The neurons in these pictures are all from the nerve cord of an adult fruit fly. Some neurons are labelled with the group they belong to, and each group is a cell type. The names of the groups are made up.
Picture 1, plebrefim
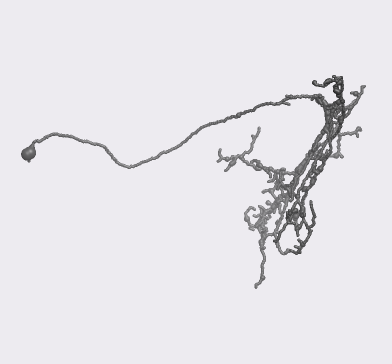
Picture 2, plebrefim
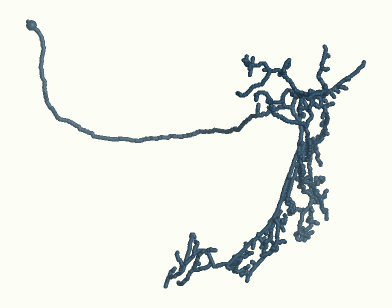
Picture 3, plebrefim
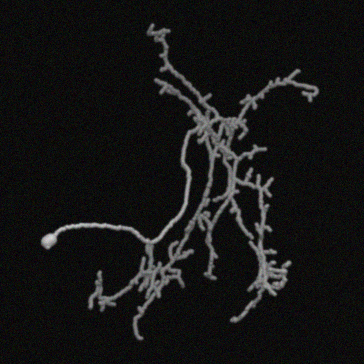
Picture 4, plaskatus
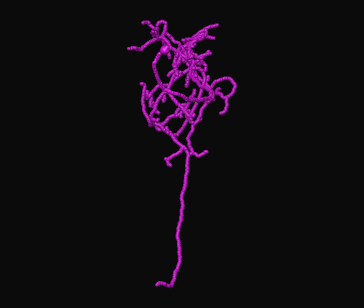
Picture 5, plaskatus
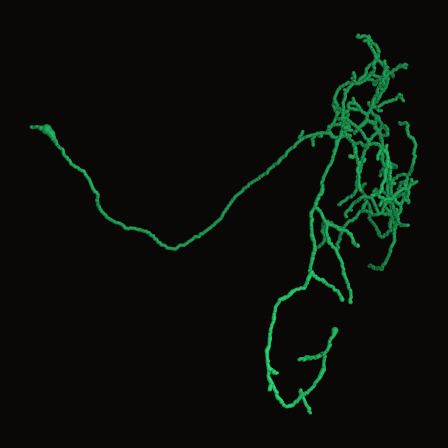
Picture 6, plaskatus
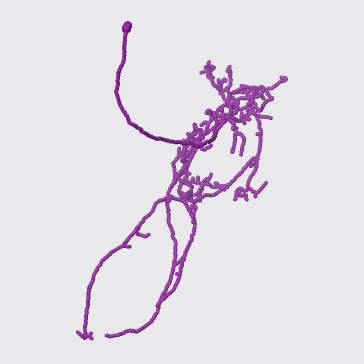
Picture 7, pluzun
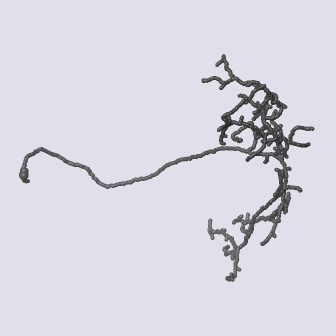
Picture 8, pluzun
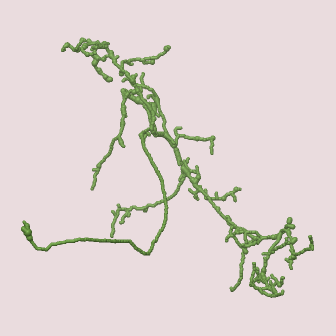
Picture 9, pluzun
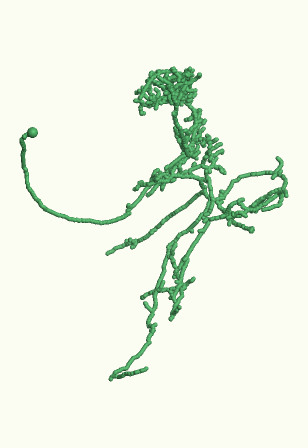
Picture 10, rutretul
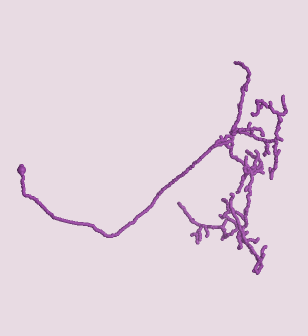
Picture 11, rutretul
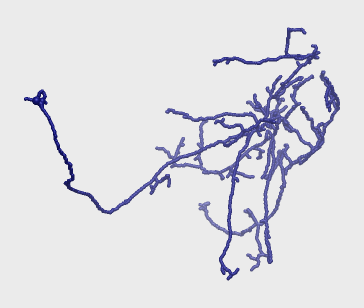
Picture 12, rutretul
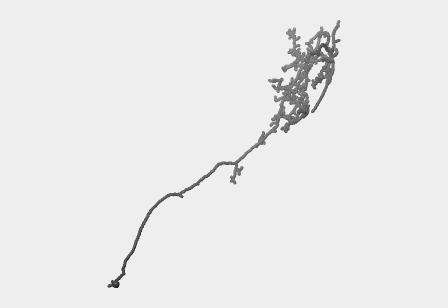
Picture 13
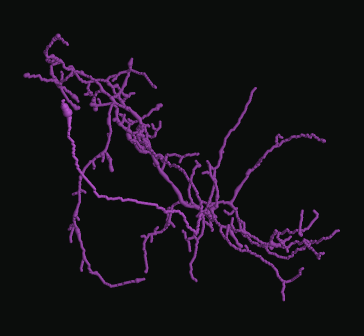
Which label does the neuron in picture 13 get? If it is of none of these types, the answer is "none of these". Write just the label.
pluzun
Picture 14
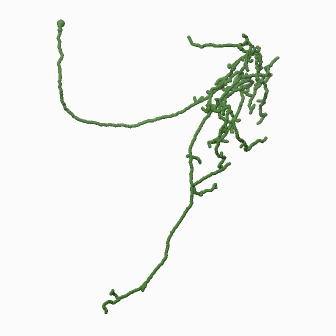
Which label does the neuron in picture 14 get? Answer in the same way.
plaskatus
